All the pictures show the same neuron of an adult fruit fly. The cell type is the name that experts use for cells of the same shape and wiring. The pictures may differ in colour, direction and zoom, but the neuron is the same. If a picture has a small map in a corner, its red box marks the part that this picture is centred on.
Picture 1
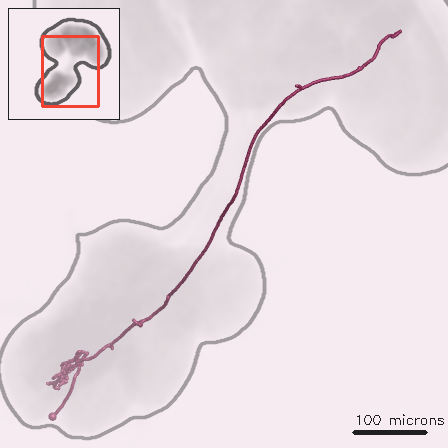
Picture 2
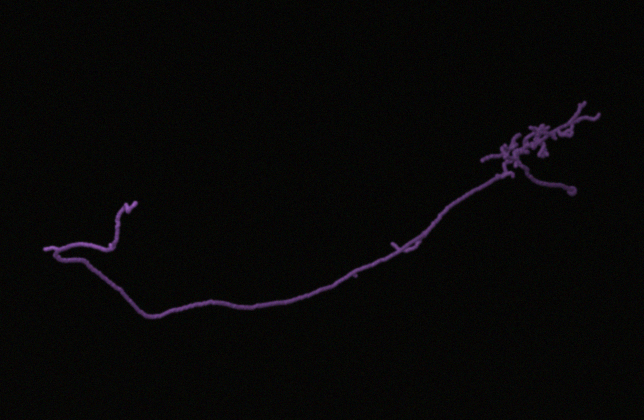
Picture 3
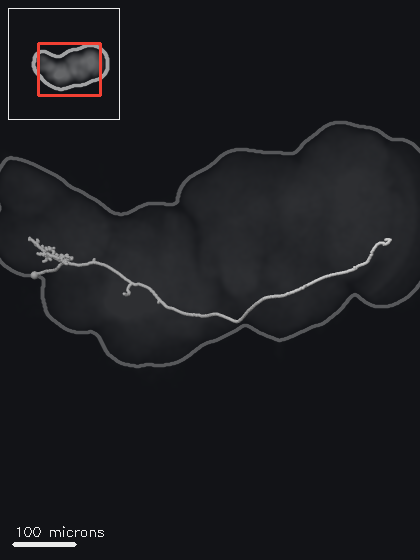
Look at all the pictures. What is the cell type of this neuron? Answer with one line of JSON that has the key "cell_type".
{"cell_type": "AN10B047"}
